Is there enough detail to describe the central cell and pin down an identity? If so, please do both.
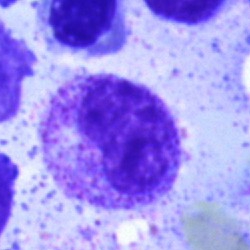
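Here the nucleus is set toward the right, and it takes up more than half of the cell. Its chromatin looks dark purple and somewhat clumped. Then there are the granules: many of them, reddish-purple, held in the cytoplasm. This one is a myelocyte.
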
